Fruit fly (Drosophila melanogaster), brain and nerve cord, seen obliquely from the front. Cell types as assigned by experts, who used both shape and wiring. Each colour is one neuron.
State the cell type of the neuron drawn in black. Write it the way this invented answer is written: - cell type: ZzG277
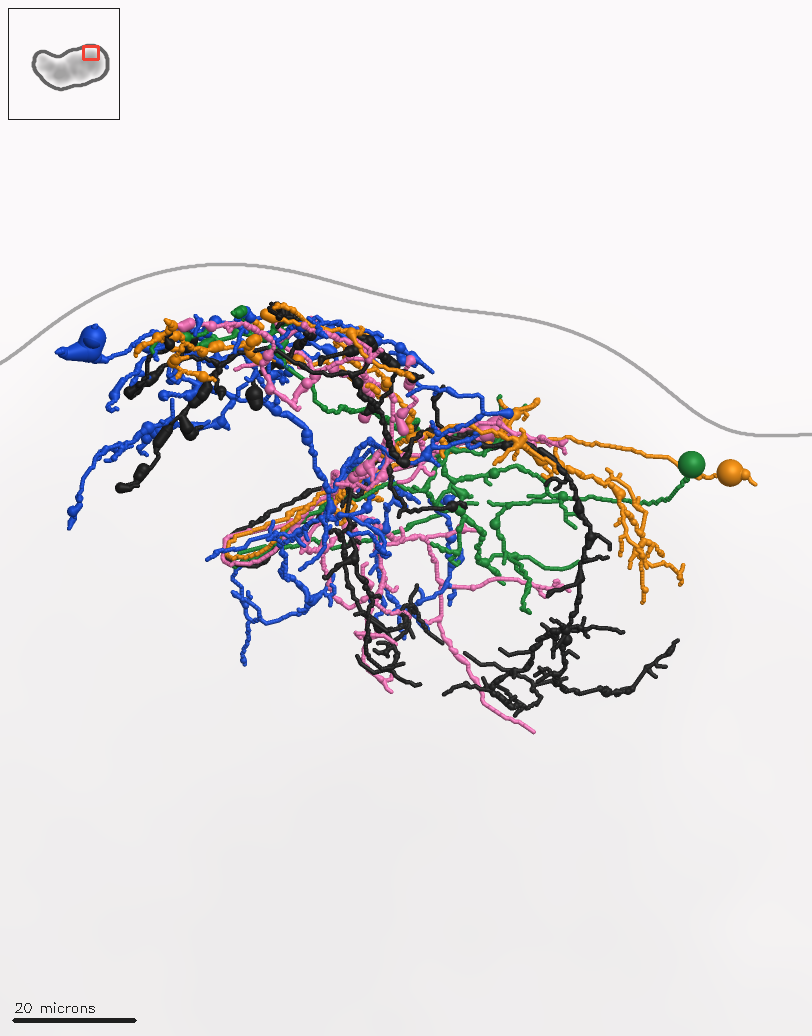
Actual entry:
- cell type: CB0972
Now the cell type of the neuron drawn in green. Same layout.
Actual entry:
- cell type: CB2976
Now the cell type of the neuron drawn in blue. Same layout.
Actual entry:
- cell type: CB2600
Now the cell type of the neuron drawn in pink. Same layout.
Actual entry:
- cell type: CB1201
